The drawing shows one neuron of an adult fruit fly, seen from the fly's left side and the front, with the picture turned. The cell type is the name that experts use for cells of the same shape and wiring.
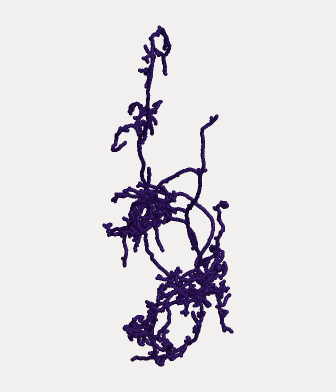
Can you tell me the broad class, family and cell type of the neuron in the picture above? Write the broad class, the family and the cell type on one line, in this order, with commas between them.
nerve-cord intrinsic neuron, hemilineage 17B, IN17B008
